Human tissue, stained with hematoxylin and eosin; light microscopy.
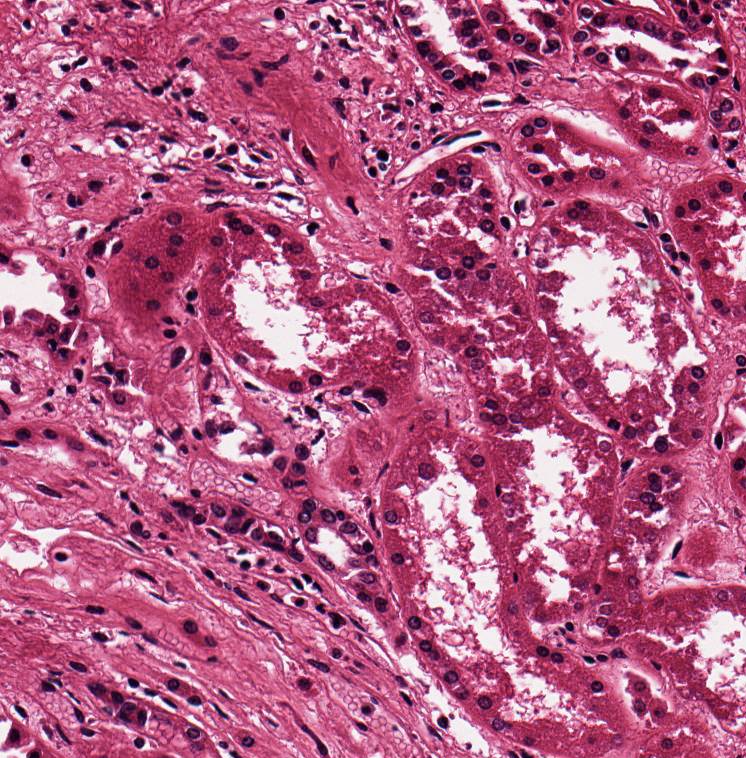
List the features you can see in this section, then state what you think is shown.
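Tubules cut in various planes occupy most of the centre and right of the field. A single layer of cuboidal to low columnar cells with abundant granular eosinophilic cytoplasm lines them. Their lumens are irregular and contain wispy, pale pink granular debris. Pink fibrous stroma with elongated spindle-shaped nuclei fills the lower left. The section is renal cortex.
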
